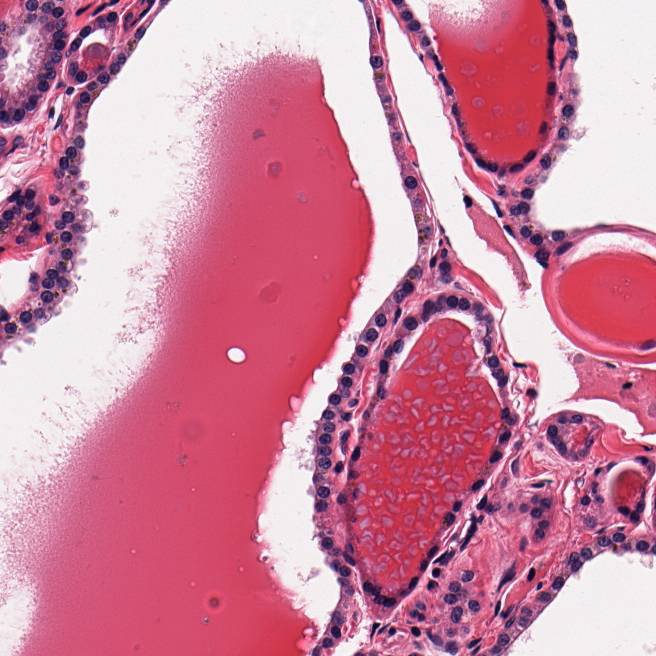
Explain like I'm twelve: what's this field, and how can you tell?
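Answer: thyroid follicle. Point one: homogeneous pink material fills most of the left and centre as a large mass, with smaller rounded follicles along the right side. Point two: the follicles are lined by a single layer of cuboidal cells with round dark nuclei. Point three: the stroma between follicles is scanty, made of thin pink fibrous strands.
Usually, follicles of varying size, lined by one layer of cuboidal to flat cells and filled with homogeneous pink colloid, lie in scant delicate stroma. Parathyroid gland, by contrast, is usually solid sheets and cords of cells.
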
